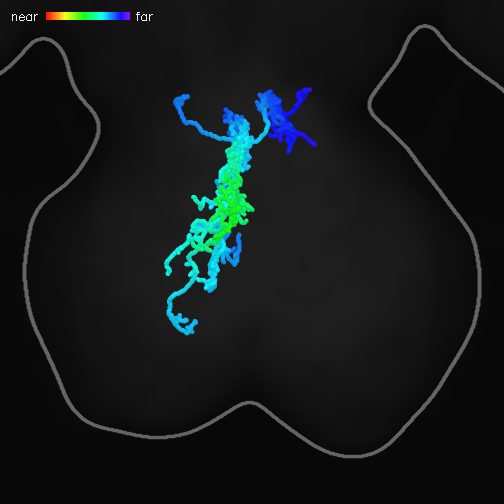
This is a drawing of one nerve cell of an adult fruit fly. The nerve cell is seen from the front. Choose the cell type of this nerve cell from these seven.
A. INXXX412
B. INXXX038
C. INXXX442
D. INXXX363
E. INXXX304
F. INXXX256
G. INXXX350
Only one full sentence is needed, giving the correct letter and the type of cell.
The nerve cell is a member of cell type INXXX304, given in option E.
